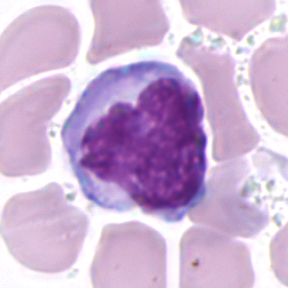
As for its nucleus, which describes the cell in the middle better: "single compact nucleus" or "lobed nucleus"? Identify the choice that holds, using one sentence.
This cell has an undivided, compact nucleus that is round, oval or kidney-shaped.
